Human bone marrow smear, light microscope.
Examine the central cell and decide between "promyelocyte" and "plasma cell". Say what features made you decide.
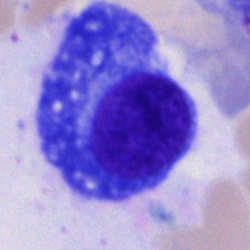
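This is a plasma cell. Chromatin first: dense and dark purple.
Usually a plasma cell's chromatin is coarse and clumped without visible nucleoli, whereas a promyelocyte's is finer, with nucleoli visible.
Then cytoplasm: plentiful and deep blue, with many small, round, clear vacuoles, mostly on the left. Last, a paler cytoplasmic zone lies against the nucleus's left edge.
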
